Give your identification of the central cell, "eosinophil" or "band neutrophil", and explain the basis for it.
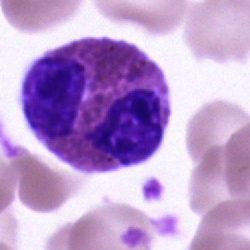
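It is an eosinophil. Its nucleus is divided into two separate lobes, one on the left and one on the right.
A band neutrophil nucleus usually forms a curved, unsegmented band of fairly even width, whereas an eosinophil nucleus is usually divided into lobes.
The chromatin is dense and dark purple. Purple-pink cytoplasm lies between and above the lobes.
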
